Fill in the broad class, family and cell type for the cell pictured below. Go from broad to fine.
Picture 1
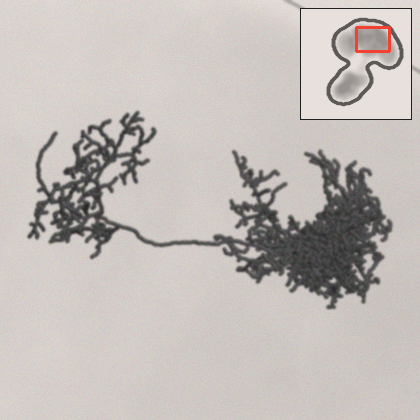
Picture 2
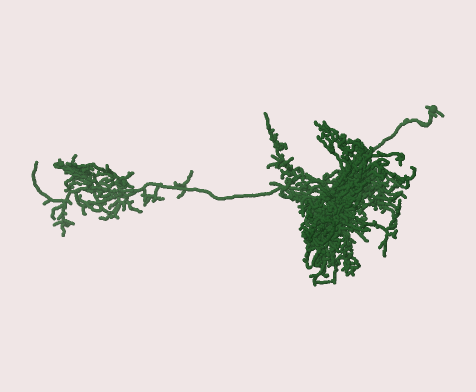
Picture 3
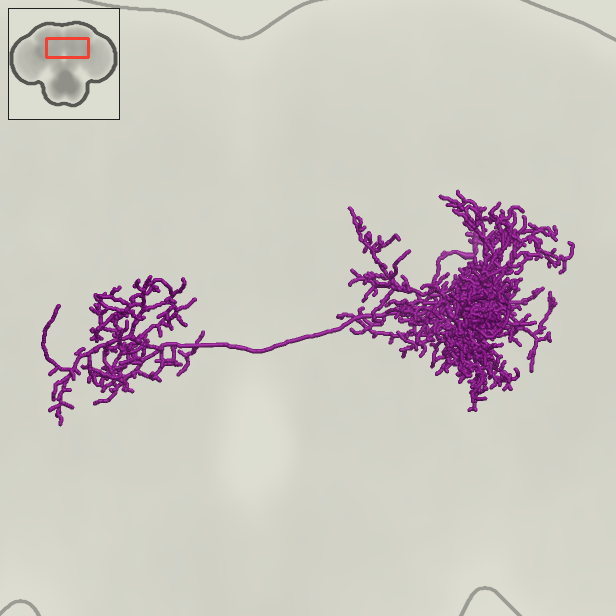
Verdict: central-brain intrinsic neuron; hemilineage SMPpv2_ventral; PVLP138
